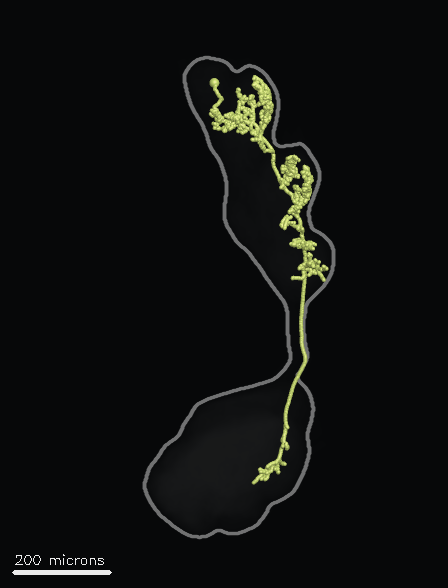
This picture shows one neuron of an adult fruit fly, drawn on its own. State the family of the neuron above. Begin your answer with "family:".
family: hemilineage 09B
